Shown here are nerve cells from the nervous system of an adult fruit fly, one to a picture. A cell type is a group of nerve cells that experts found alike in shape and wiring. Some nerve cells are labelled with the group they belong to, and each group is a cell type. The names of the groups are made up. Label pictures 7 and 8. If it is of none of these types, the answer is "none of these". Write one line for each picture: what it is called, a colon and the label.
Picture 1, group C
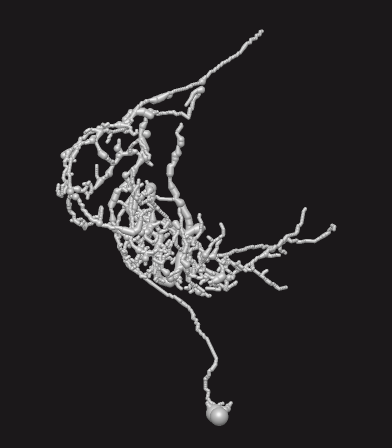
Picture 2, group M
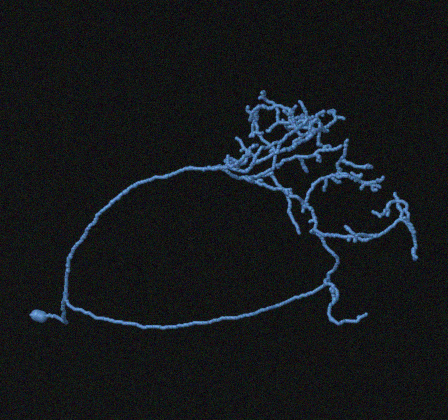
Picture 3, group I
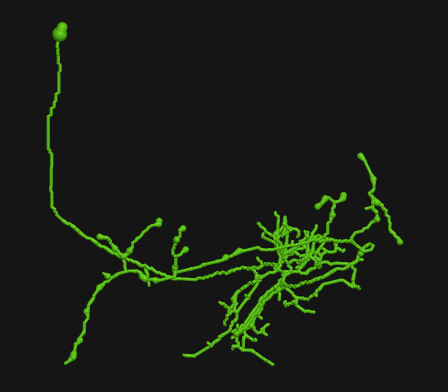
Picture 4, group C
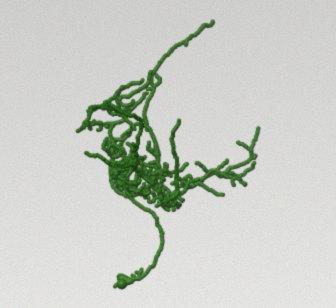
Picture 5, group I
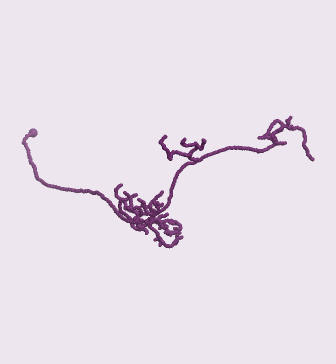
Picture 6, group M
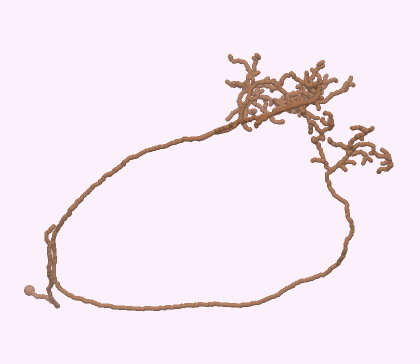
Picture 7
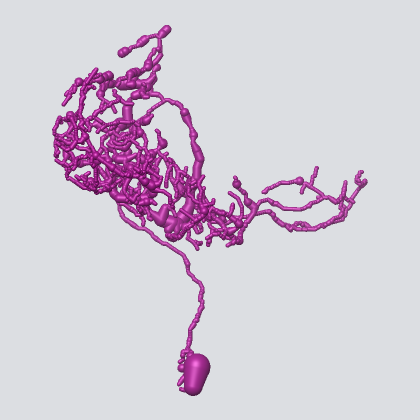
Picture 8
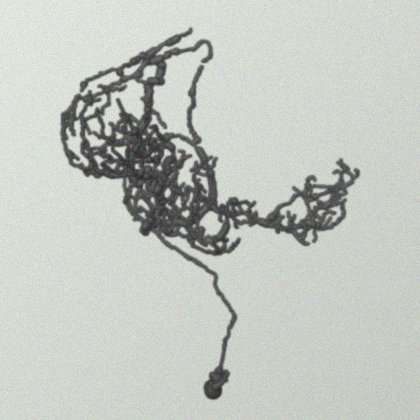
7: group C
8: group C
